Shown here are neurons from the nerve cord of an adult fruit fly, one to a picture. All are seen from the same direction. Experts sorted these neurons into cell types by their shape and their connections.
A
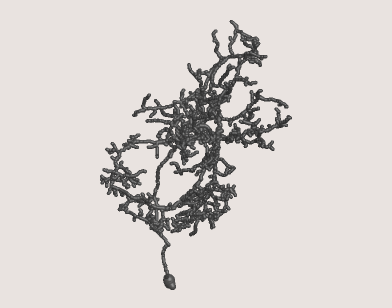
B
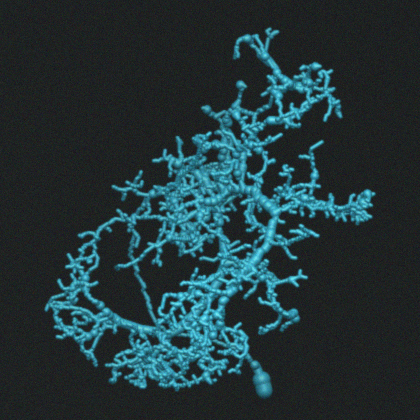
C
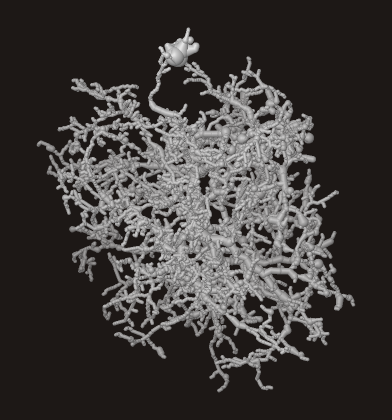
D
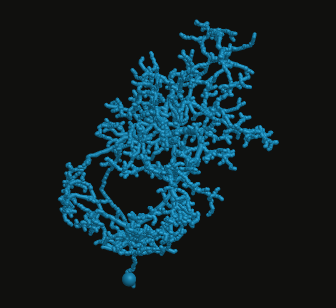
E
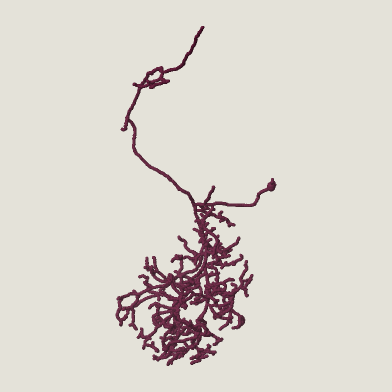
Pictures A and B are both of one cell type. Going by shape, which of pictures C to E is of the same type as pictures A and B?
D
